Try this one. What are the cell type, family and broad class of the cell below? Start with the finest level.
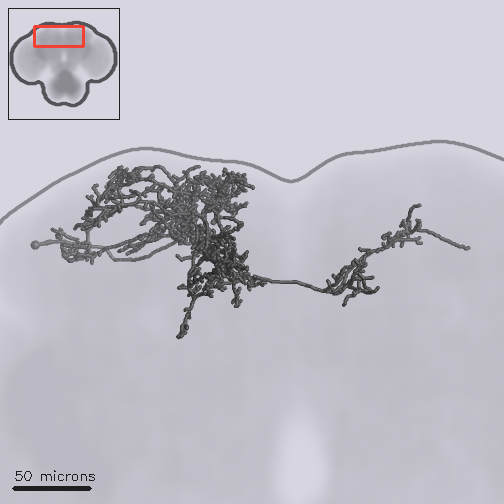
LHPV5e1; hemilineage DL2_dorsal; central-brain intrinsic neuron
